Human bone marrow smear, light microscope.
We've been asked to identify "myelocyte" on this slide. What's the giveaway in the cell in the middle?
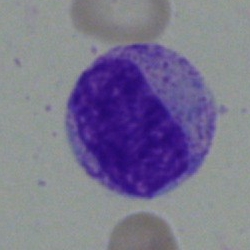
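Identification: myelocyte. The nucleus lies off-centre, toward the lower left of the cell, and has a straight edge facing the upper right. Fine purple granules are scattered through the cytoplasm.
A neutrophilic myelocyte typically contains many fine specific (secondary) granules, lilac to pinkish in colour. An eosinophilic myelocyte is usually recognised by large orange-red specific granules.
The granules in this cell are fine and purple rather than large and orange-red. The cell surface is smooth, without projections.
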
